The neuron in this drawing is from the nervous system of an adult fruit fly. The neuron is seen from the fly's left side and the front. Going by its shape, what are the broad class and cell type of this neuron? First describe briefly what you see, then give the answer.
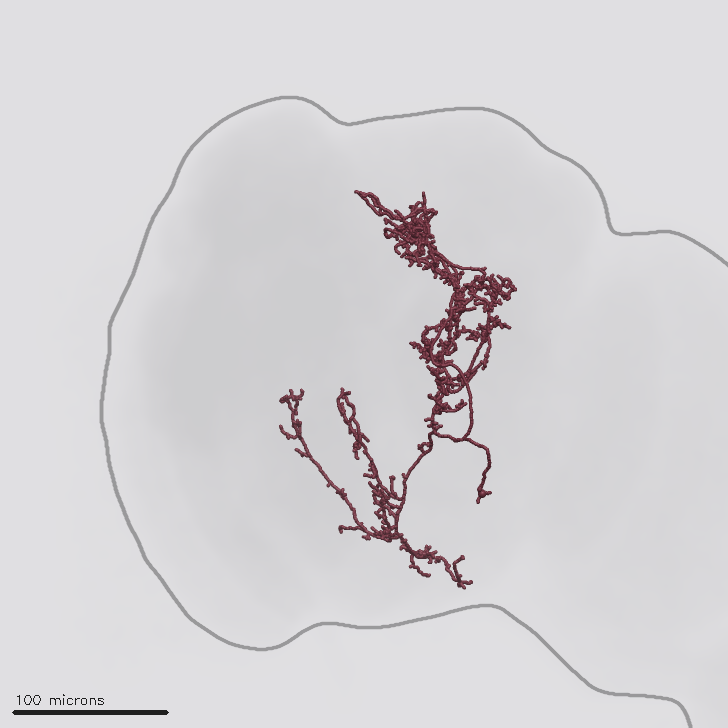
From top to bottom in the picture it spans about 250 microns. As drawn here it is taller than it is wide. It is a central-brain intrinsic neuron. The cell type is SIP025.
